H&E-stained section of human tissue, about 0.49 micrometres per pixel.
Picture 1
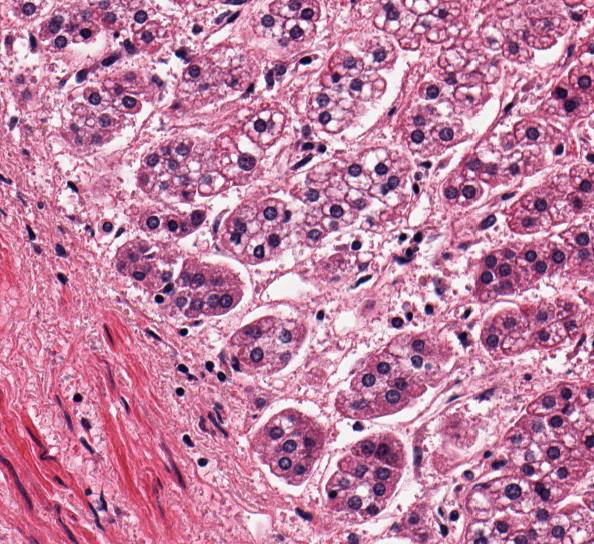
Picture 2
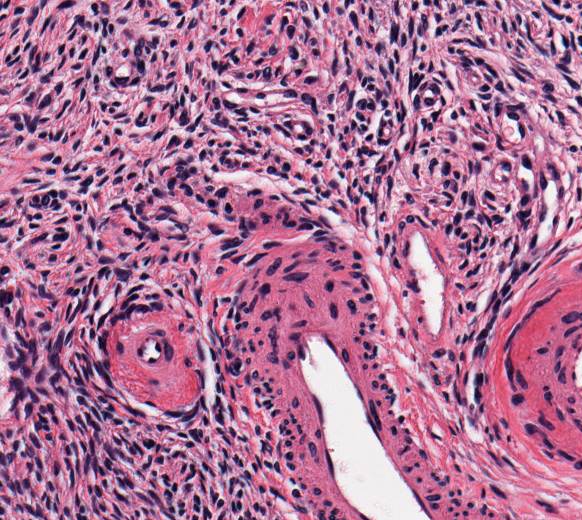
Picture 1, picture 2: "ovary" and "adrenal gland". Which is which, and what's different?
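Looking at these two, picture 1 is the adrenal gland and picture 2 is the ovary. In the first, I see large cells gathered into solid rounded nests with no central lumen, filling the upper and right parts of the field, with thin strands of stroma carrying small dark nuclei between them. Down in its lower left corner, dense deep pink wavy fibres run obliquely. The second looks quite different: its stromal cells have elongated, dark-staining nuclei and scant cytoplasm, and they are wrapped in concentric layers around thick-walled vessels with pink, glassy walls, at the lower left and at the right edge. The vessel at the lower left has only a tiny central lumen.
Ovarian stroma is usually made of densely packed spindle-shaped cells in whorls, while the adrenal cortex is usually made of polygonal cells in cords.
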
